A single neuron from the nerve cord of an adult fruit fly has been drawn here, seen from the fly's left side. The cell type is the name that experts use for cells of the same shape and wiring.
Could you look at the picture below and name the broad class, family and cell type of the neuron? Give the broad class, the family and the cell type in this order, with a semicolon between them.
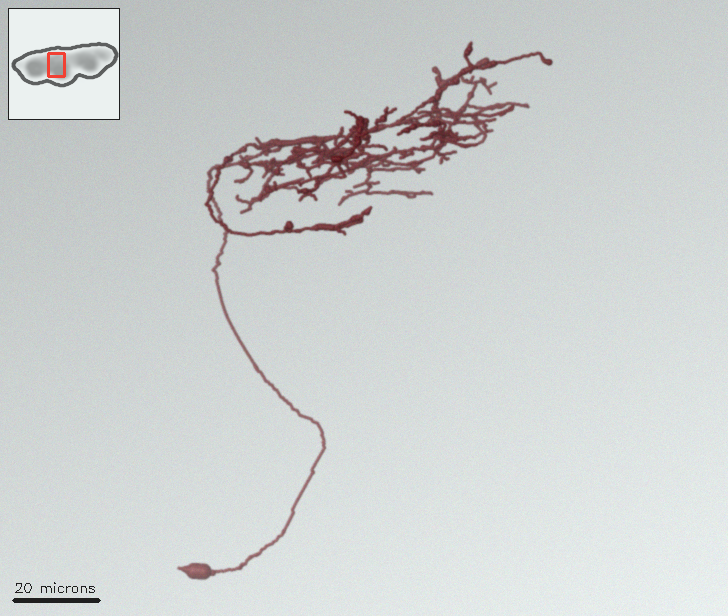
nerve-cord intrinsic neuron; hemilineage 02A; IN02A043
